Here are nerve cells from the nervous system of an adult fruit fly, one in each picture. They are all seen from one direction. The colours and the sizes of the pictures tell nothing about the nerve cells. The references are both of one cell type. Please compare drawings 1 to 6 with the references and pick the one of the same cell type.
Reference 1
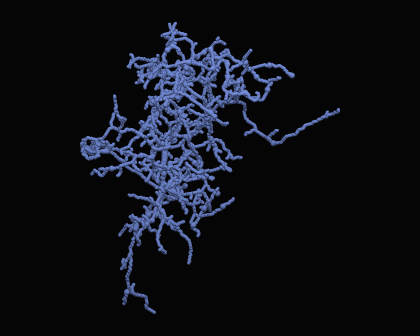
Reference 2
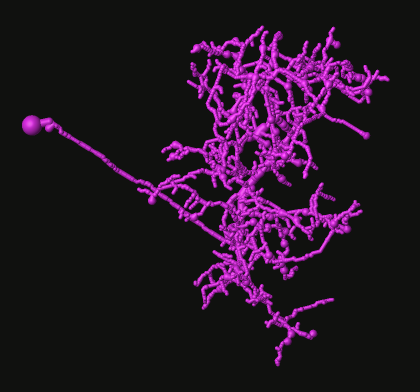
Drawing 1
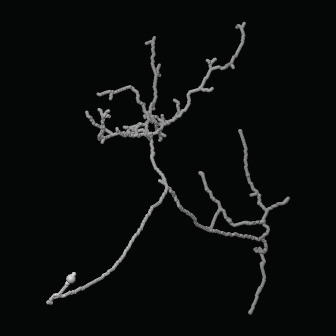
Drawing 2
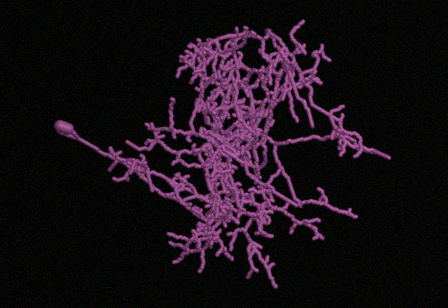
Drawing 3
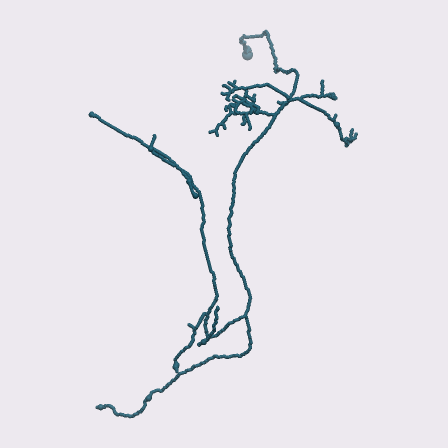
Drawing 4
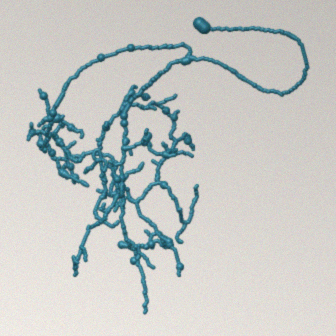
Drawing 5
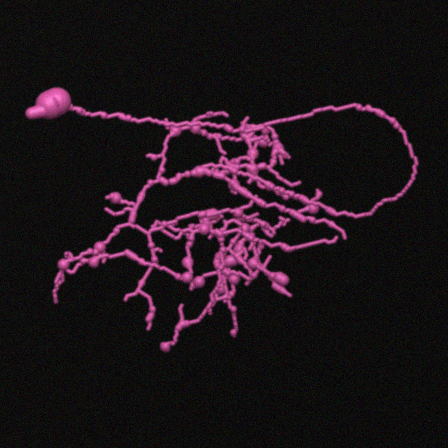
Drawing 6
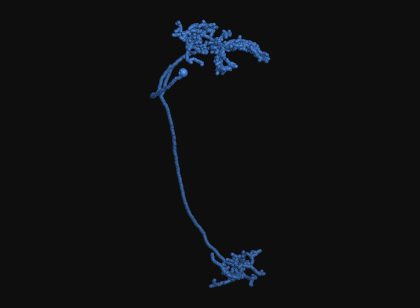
Drawing 2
